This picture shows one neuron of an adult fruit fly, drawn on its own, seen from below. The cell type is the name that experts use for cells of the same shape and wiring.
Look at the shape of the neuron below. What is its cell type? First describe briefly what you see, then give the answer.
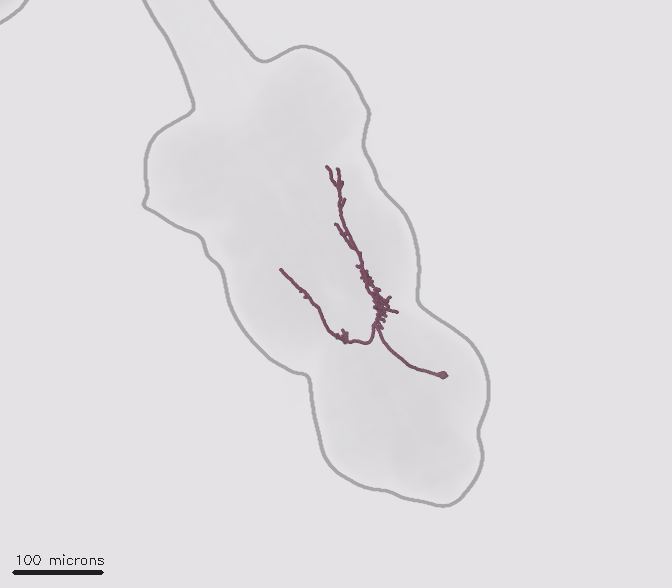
It lies in the nerve cord. From top to bottom in the picture it spans about 250 microns. This is a nerve-cord intrinsic neuron. It is of cell type IN07B096_a.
